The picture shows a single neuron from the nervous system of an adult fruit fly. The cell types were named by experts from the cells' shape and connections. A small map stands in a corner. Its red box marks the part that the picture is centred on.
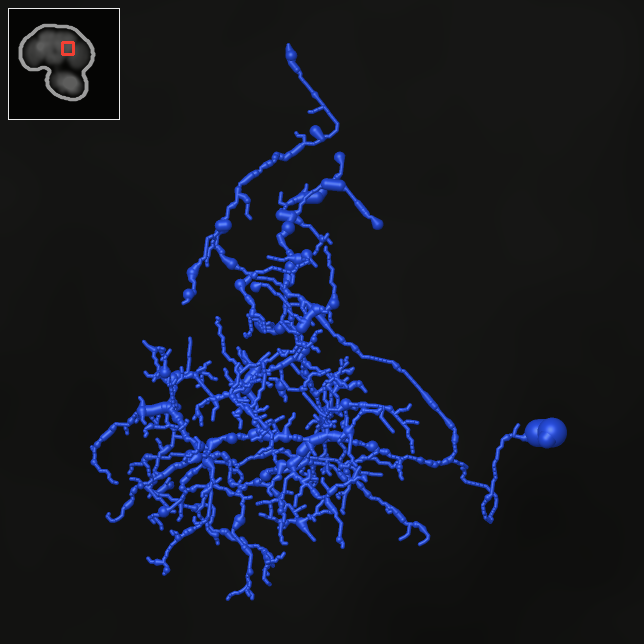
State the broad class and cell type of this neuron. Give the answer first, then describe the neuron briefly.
This is a central-brain intrinsic neuron. The cell type is CB2404. In this view it is about as wide as it is tall.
